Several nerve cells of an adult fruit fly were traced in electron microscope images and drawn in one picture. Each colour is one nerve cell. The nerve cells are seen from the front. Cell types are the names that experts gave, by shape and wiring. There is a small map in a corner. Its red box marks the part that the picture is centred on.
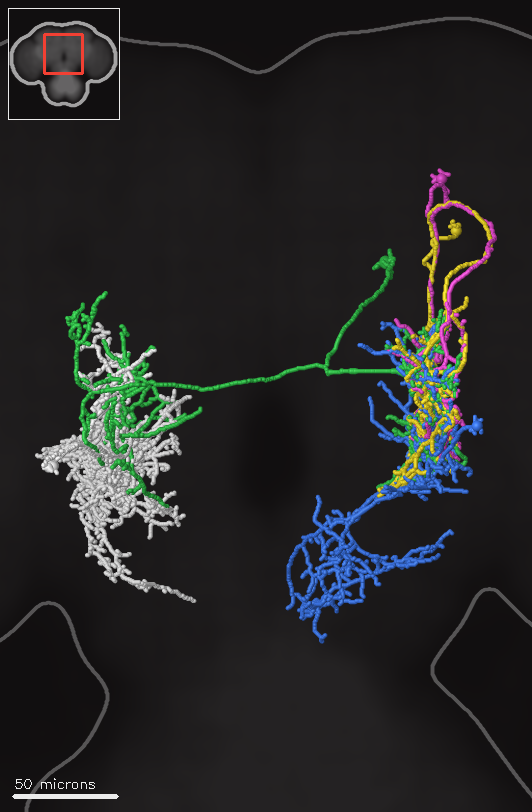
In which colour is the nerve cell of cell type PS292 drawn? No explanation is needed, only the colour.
magenta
